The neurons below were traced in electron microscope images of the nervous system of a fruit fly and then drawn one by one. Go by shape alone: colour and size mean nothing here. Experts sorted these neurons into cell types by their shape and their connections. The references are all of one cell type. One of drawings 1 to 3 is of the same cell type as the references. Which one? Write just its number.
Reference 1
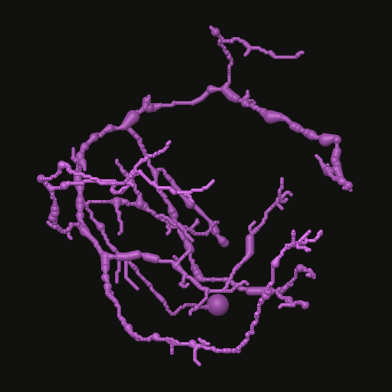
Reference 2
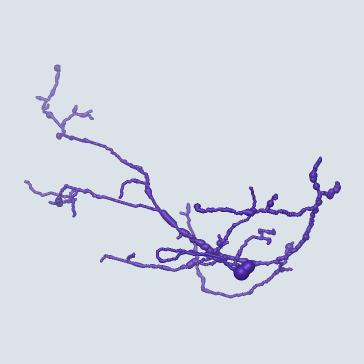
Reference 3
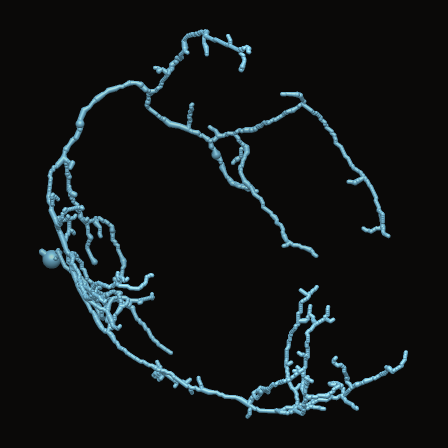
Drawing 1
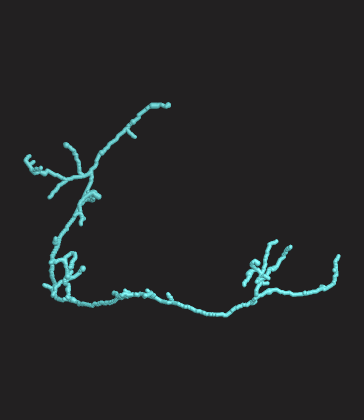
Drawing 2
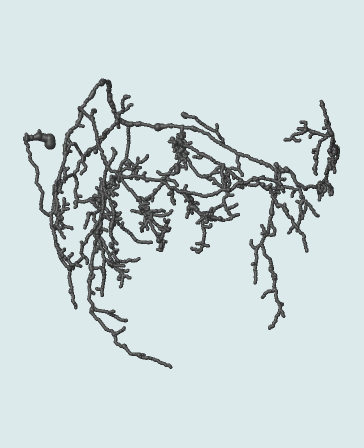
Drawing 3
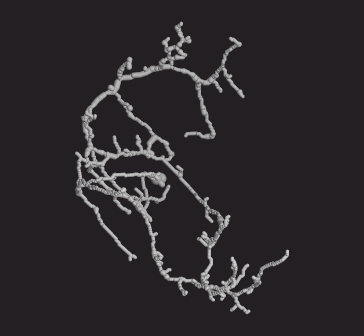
3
